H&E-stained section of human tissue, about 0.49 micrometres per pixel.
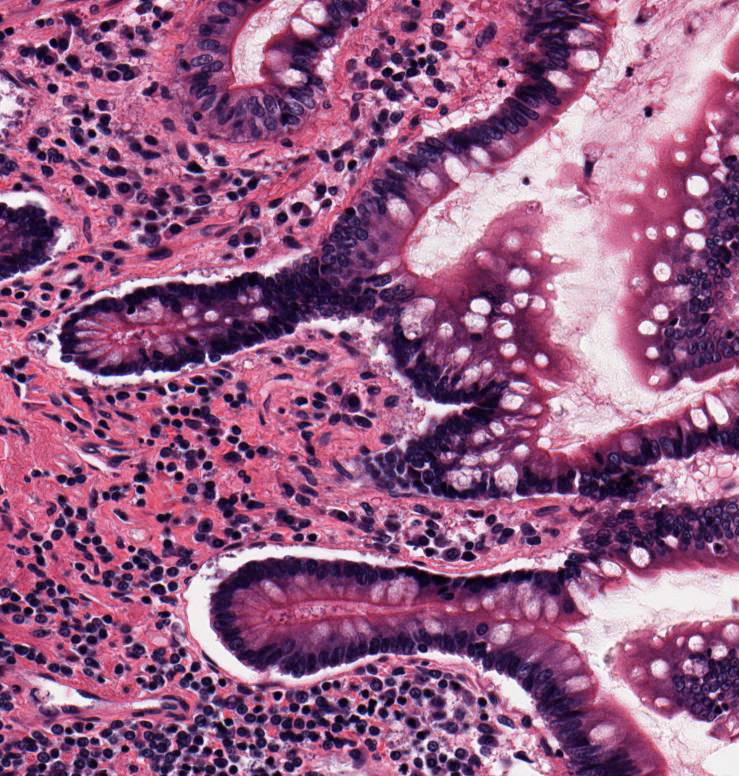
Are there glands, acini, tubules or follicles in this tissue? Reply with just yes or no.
Yes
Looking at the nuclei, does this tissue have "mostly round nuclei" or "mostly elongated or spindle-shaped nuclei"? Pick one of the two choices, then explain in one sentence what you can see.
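Mostly elongated or spindle-shaped nuclei. The epithelial nuclei are dark, elongated and sit toward the base of the cells, away from the gland lumen.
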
